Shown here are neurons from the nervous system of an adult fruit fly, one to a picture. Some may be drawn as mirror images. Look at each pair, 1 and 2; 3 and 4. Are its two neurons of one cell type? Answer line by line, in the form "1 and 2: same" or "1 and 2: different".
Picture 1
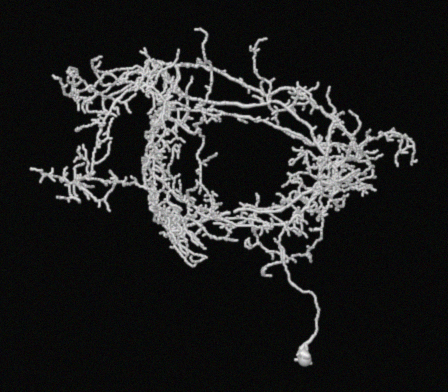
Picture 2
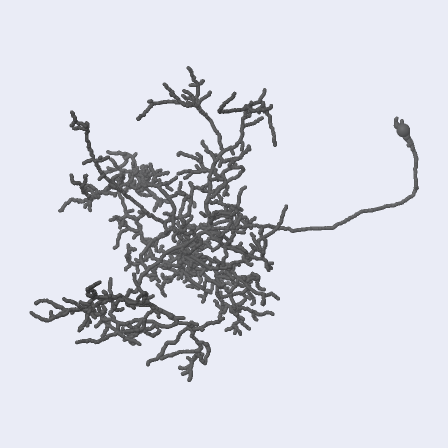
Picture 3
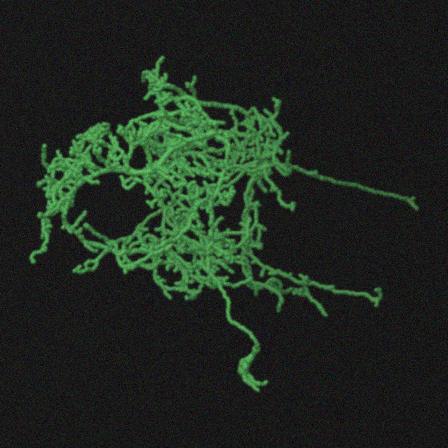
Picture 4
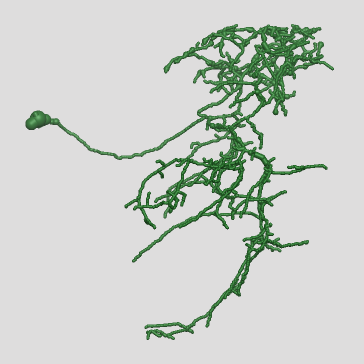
1 and 2: different
3 and 4: different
